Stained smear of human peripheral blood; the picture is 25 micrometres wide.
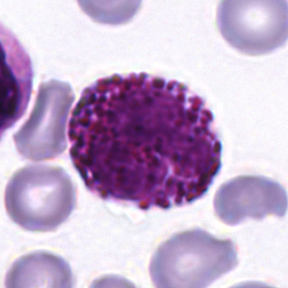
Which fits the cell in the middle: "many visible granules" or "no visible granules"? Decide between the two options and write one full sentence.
Many granules are visible within its cytoplasm.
